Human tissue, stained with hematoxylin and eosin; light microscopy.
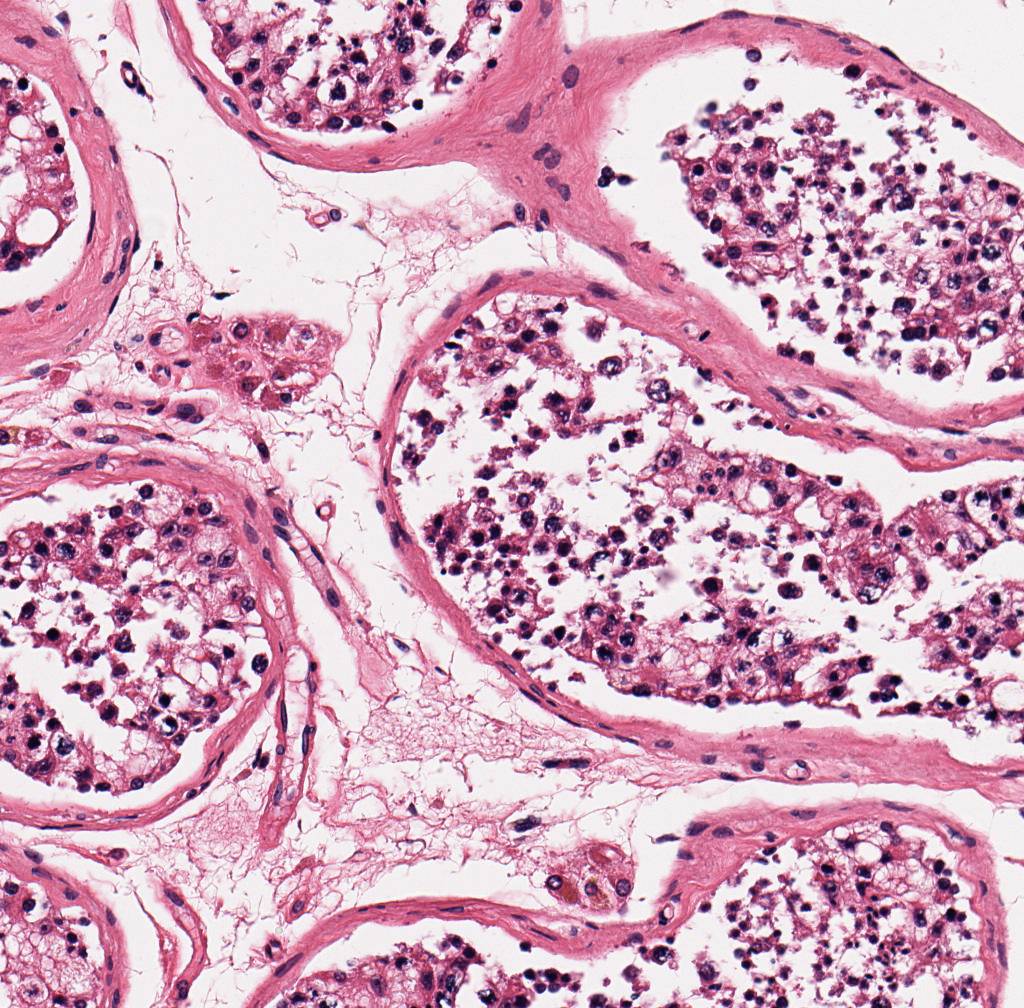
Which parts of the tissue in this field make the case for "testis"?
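What sits well with testis are the small clusters of Leydig cells, rich in pink cytoplasm, lying in the interstitium at the left middle and near the bottom centre.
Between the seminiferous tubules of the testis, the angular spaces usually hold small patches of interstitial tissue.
Inside the tubules, many cells have small, dark, round, condensed nuclei. Each tubule also has a thick, pink, layered wall, with flattened spindle-shaped nuclei running parallel to the surface.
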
